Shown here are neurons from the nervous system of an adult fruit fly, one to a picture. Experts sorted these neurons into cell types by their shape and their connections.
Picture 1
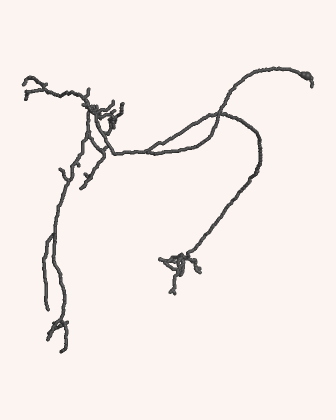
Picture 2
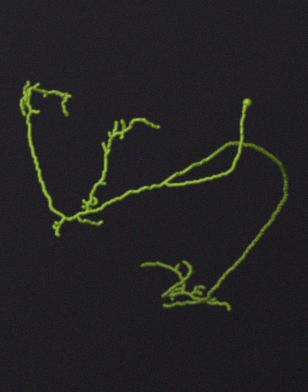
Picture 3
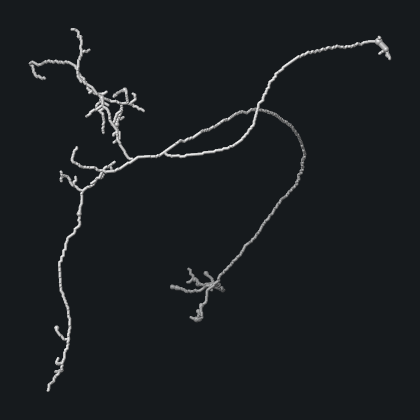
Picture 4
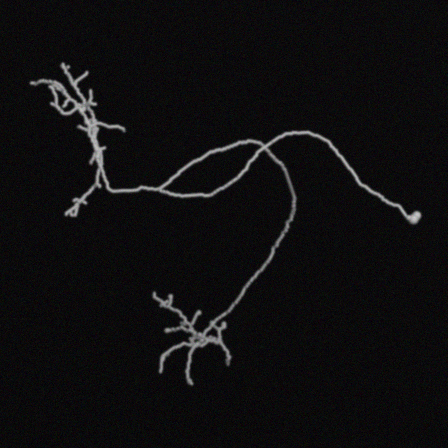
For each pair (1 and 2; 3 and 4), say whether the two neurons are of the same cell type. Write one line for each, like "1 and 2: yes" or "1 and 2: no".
1 and 2: no
3 and 4: no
